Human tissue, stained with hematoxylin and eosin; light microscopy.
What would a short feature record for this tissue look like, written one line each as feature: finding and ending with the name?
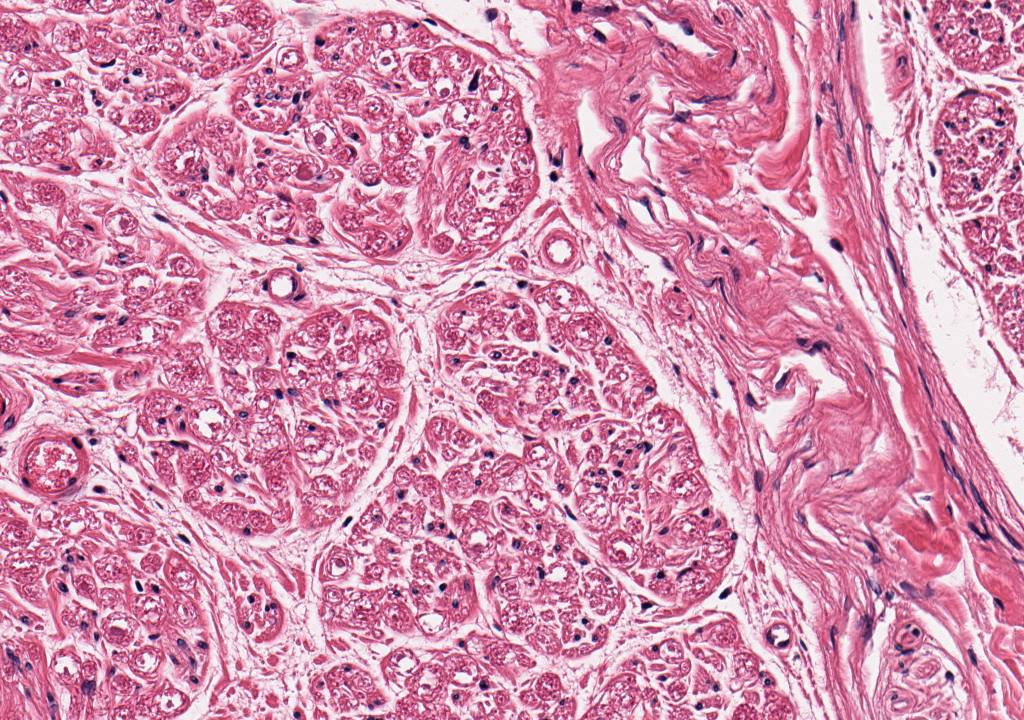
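Arrangement: several rounded bundles in the left and centre, separated by pale loose connective tissue
Fibres: mostly cut across, small round profiles with a central pink core ringed by a pale space
Nuclei: small, dark, oval, sparse among the fibres
Boundary: thin rim of flattened cells and fibres around each bundle
Name: tibial nerve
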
